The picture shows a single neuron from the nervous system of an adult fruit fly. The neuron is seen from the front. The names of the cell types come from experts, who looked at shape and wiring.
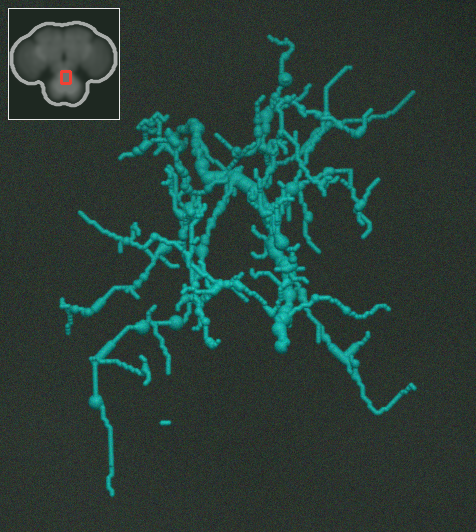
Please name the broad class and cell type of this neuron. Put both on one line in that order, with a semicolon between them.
nerve-cord intrinsic neuron; INXXX337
